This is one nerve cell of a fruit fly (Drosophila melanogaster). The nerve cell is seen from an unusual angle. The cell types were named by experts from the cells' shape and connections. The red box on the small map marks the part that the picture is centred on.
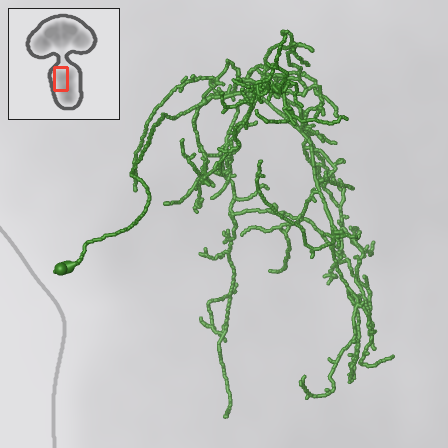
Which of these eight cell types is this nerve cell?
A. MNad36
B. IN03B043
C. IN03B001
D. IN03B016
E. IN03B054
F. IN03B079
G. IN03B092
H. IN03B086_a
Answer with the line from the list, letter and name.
B. IN03B043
